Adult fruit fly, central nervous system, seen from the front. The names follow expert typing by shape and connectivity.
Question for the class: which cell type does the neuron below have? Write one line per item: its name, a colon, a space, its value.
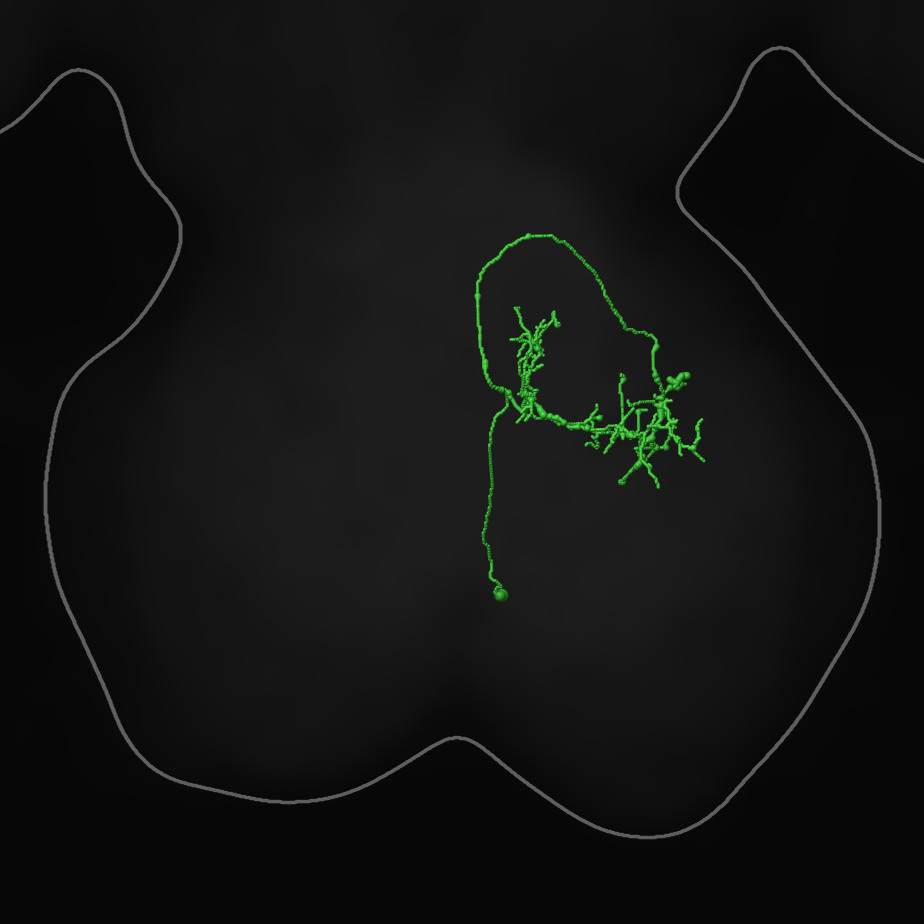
cell type: IN02A035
